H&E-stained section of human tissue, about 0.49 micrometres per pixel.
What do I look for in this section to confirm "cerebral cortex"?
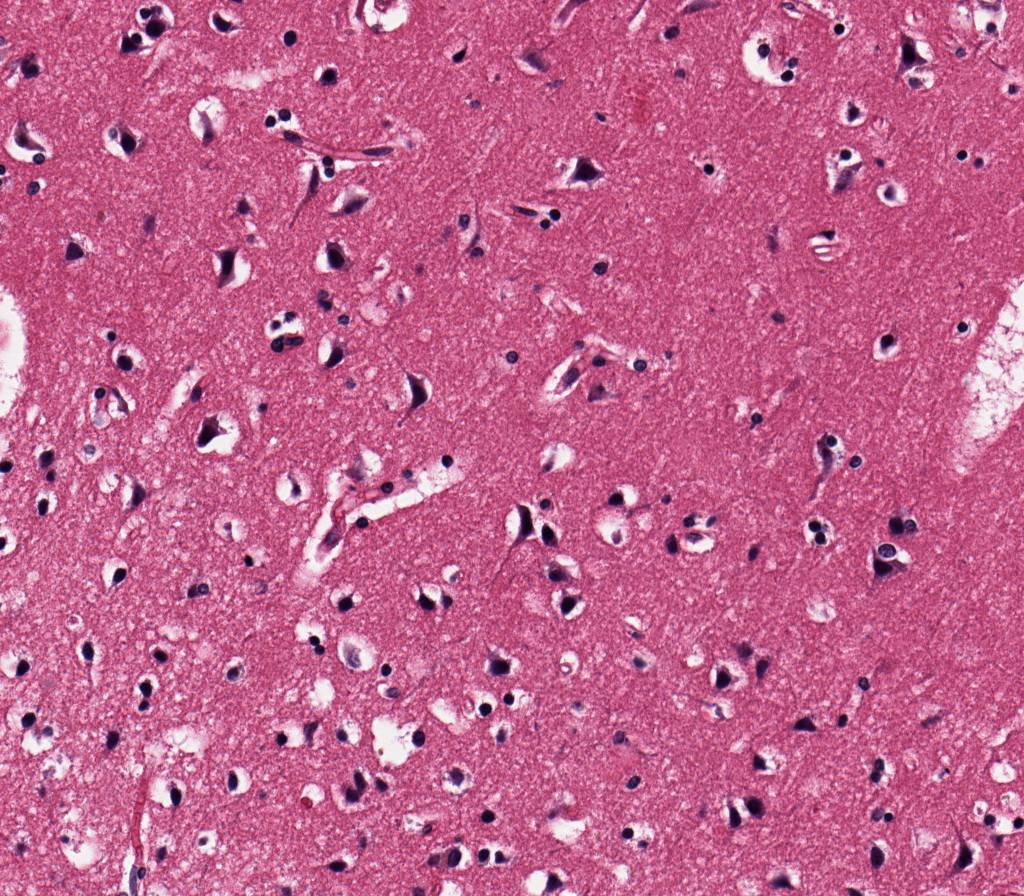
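This section is cerebral cortex. Throughout the field lies a pink, finely granular-fibrillary background, with single cells scattered through it rather than grouped into units. Among the neurons lie large numbers of small round dark nuclei with no visible cytoplasm.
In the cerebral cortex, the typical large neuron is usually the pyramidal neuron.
The presence of neurons here agrees with that. A thin-walled capillary with elongated nuclei runs from lower left to upper right just left of centre. No epithelium, glands or fat cells appear anywhere in the field.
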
